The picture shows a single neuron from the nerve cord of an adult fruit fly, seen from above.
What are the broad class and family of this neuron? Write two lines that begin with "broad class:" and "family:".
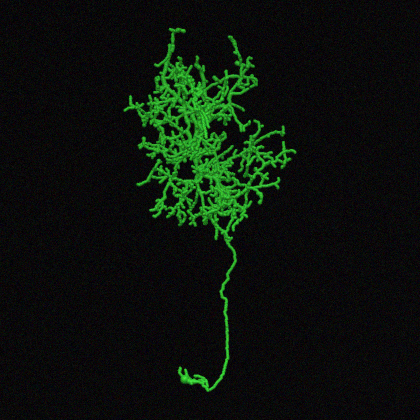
broad class: nerve-cord intrinsic neuron
family: hemilineage 13B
